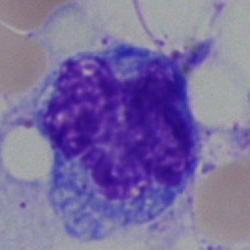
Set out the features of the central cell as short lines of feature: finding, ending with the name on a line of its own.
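Nucleus: irregular and folded, and I note a notch in its upper edge.
Chromatin: dark purple, coarsely clumped, small pale gaps between clumps.
Outline: irregular, not smoothly round.
Projection: a small tag off the upper right edge.
Name: monocyte.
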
